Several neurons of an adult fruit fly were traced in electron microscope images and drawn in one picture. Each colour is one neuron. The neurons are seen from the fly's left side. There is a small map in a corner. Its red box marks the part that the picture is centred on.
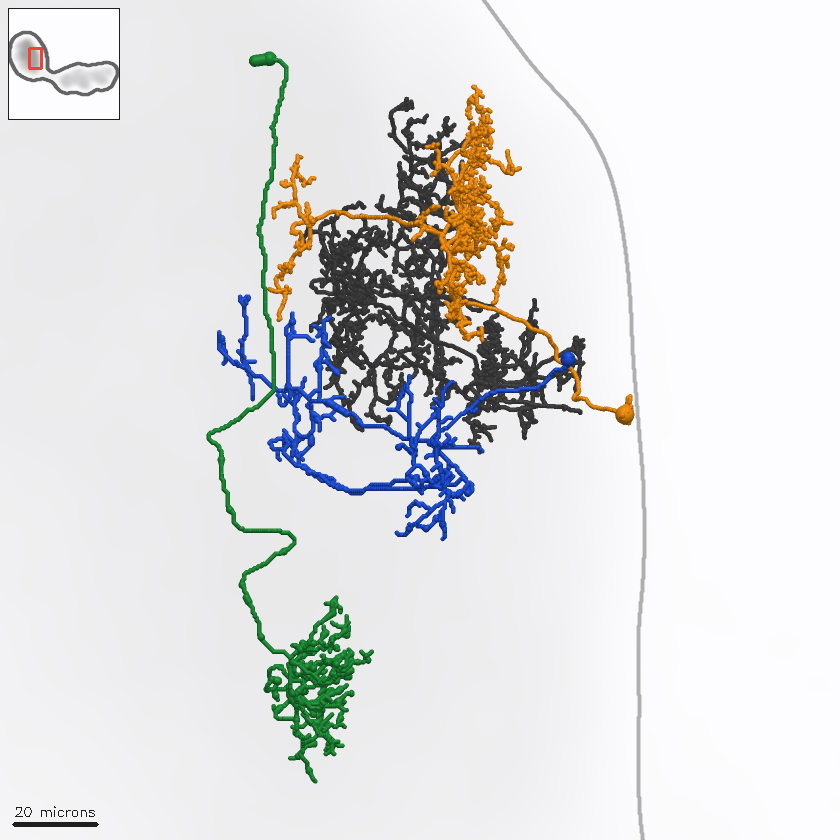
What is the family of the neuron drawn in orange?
Y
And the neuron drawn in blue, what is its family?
Y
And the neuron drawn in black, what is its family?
TmY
